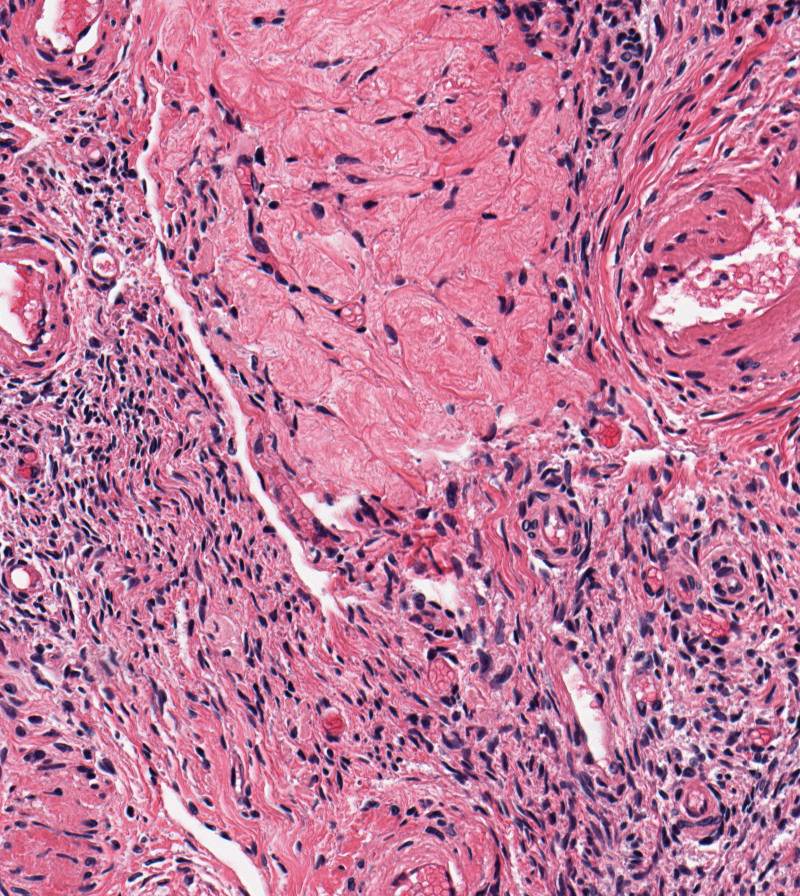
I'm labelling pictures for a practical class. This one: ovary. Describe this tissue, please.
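Start at the top right: a thick-walled vessel whose wall is concentric layers of spindle cells around its lumen. Compare the stroma in the left half, which is more densely cellular than the pale area in the upper centre. Most stromal nuclei are elongated, spindle-shaped and darkly stained. At the lower right lie many small round vessels cut in cross-section, some holding red blood cells.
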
